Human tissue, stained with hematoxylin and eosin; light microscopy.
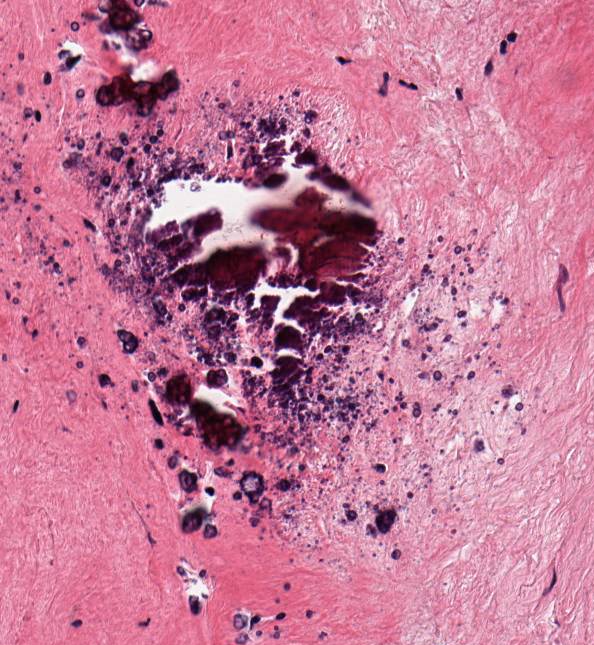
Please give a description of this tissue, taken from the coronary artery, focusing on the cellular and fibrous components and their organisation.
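Look first at the centre: a single irregular deposit of dark purple granular material lies in pink fibrous tissue. From it, fine dark purple granules scatter outward into surrounding tissue. Along the left side, above and below that deposit, lie smaller clumps of dark material. The few nuclei scattered in the stroma are mostly slender and spindle-shaped.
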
